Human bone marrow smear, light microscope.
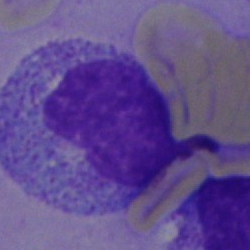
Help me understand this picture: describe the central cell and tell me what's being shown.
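The cell has a single unlobed nucleus set off-centre toward the right. Its chromatin looks dense and stains dark purple. The cytoplasm forms a broad crescent along the left and lower side of the nucleus, and numerous purple granules fill it. This cell is a myelocyte.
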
